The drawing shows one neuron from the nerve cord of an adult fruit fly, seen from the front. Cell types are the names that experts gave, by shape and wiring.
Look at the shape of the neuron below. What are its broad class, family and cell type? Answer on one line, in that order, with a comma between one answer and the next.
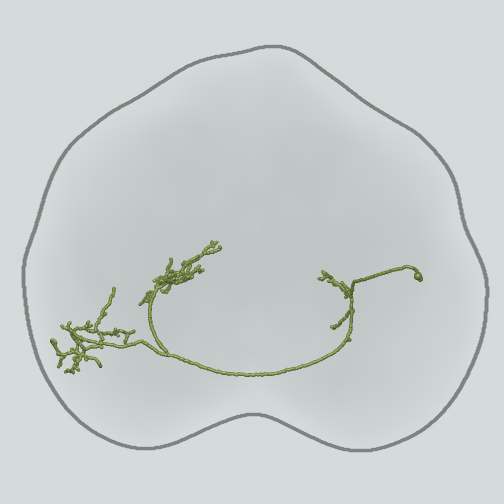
nerve-cord intrinsic neuron, hemilineage 01A, IN01A050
